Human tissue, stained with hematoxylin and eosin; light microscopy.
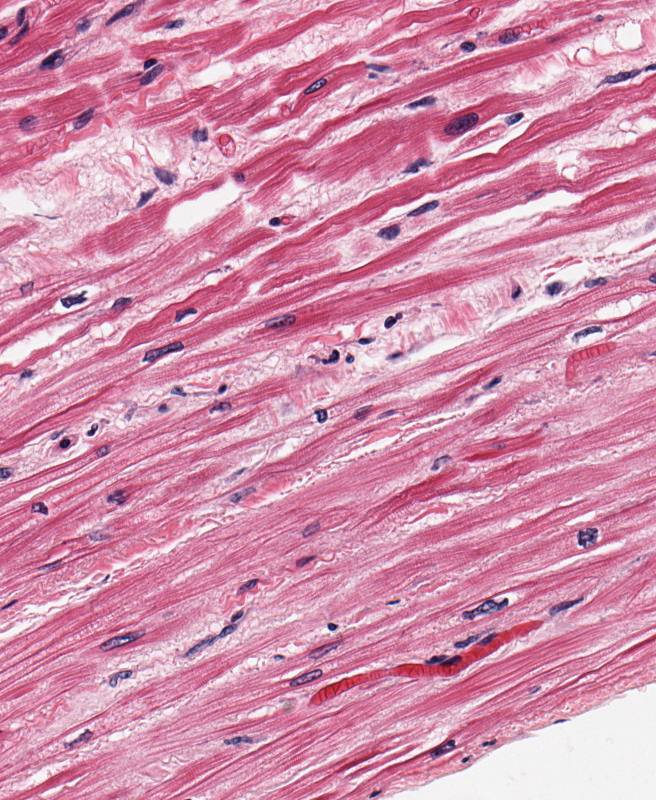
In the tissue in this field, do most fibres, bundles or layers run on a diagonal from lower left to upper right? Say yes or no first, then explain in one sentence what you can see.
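Yes. Elongated muscle fibres run in parallel diagonally across the whole field, from lower left to upper right.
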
